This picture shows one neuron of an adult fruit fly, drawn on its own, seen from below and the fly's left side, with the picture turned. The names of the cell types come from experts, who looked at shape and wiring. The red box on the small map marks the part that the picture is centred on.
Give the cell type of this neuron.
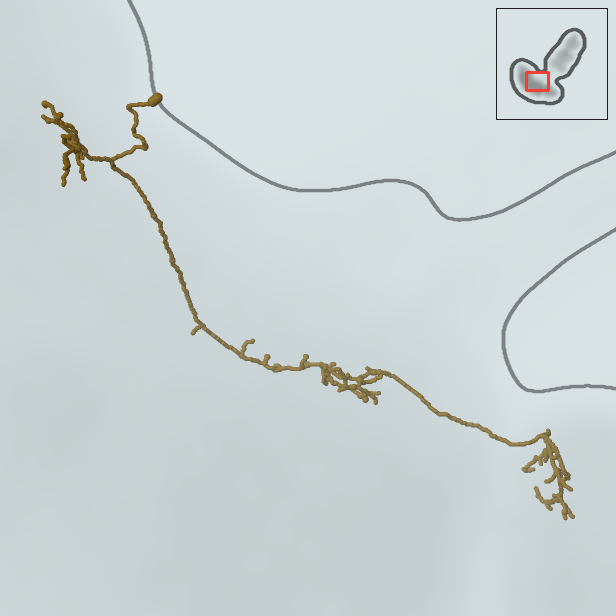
LoVC27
